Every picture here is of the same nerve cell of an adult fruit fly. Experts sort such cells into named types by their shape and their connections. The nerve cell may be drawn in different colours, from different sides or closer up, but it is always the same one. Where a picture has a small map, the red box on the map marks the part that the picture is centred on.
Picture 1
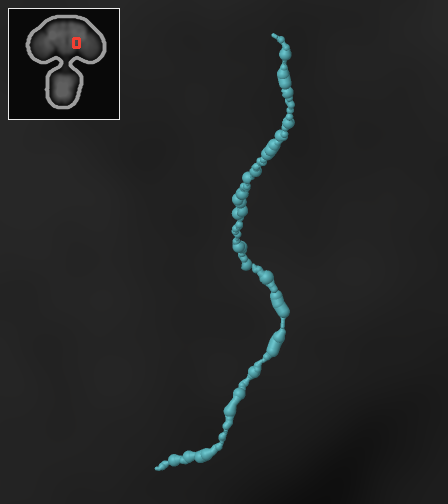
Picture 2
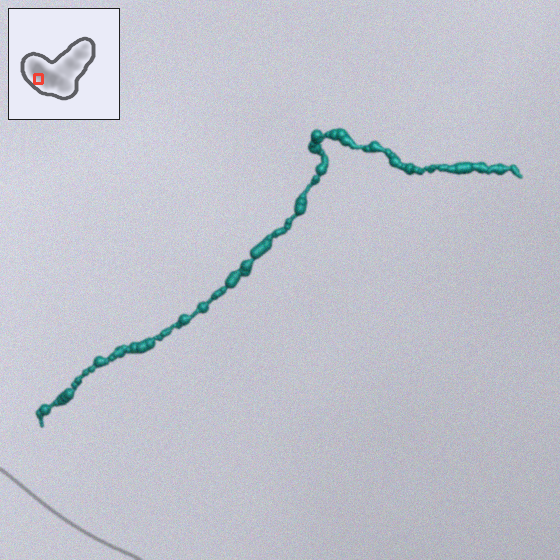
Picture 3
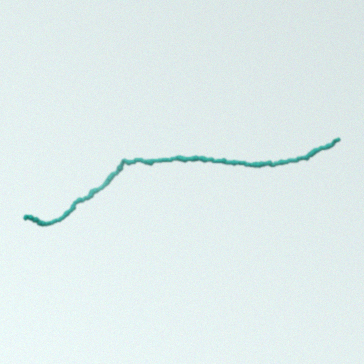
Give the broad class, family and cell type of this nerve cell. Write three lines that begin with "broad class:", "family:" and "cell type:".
broad class: sensory neuron entering the brain
family: class mechanosensory
cell type: JO-B4_a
